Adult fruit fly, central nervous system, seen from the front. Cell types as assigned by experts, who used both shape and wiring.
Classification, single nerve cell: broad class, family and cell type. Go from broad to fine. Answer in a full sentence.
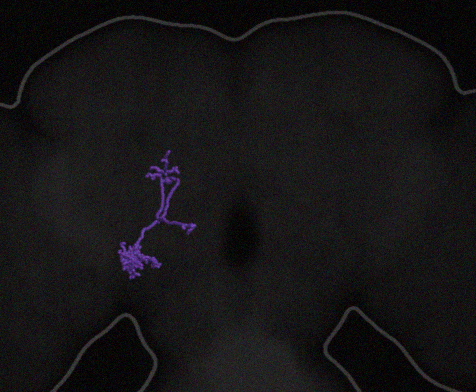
A central-brain intrinsic neuron of hemilineage DM5_ventral, type WED163.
